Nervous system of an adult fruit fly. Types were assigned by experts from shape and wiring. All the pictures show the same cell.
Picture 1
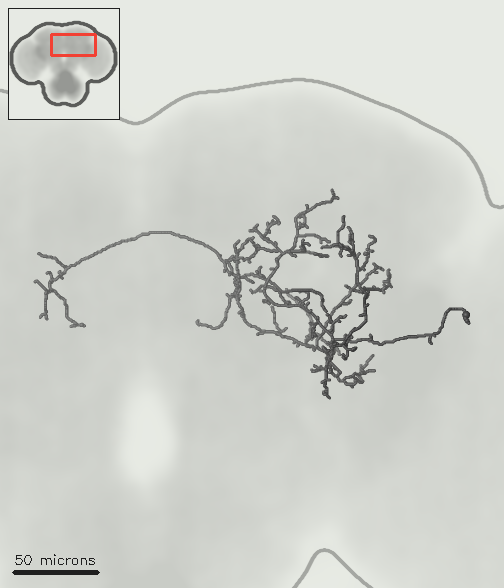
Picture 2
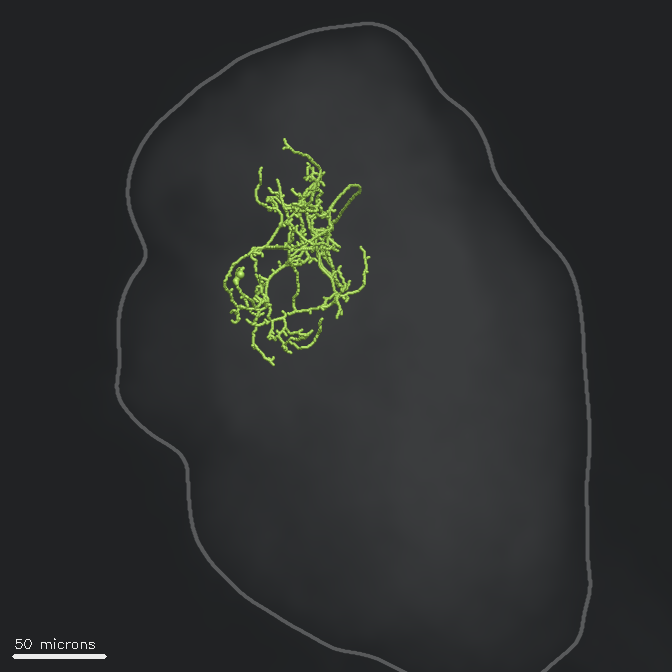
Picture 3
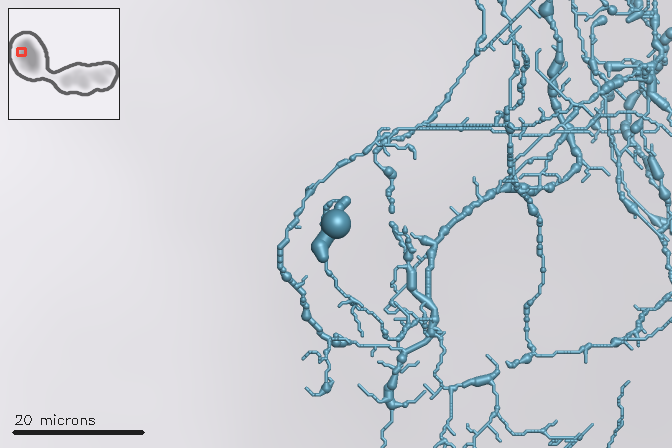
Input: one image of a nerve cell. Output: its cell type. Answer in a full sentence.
The cell type is CL062_a2.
